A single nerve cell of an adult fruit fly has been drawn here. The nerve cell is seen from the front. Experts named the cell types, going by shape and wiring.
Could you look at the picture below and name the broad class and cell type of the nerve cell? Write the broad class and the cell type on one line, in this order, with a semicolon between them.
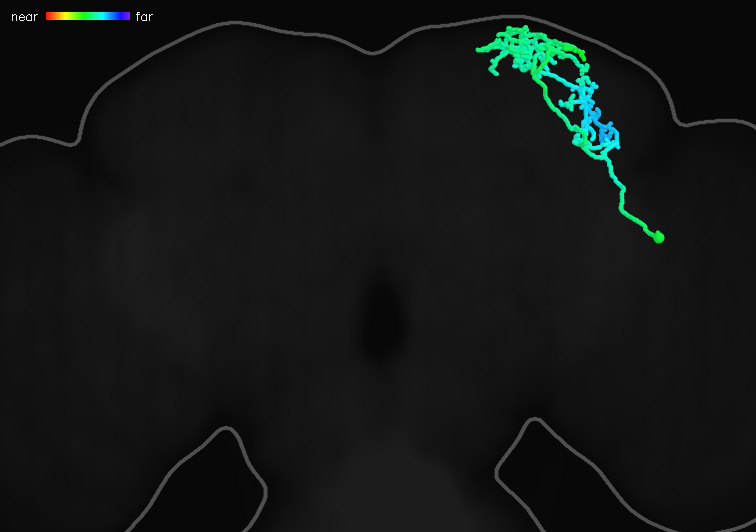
central-brain intrinsic neuron; SLP341_b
